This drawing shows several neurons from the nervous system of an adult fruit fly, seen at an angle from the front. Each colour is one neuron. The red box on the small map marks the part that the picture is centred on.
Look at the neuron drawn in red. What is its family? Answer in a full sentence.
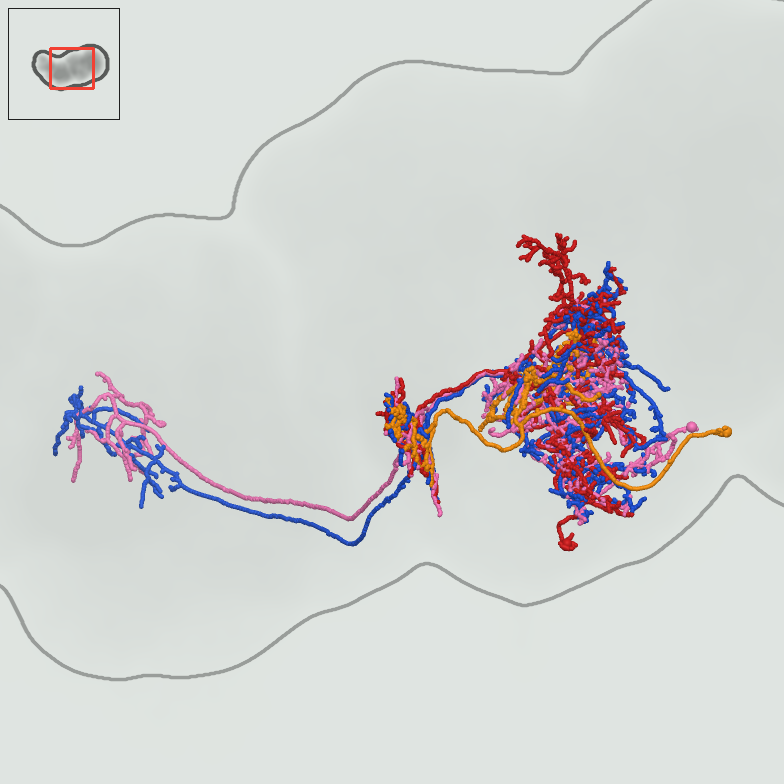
The family is hemilineage LB6.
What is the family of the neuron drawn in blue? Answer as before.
The family is hemilineage LB6.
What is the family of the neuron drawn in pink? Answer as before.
The family is hemilineage LB6.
